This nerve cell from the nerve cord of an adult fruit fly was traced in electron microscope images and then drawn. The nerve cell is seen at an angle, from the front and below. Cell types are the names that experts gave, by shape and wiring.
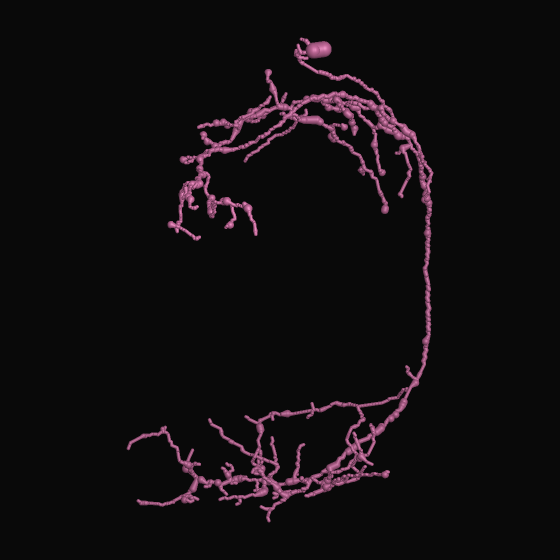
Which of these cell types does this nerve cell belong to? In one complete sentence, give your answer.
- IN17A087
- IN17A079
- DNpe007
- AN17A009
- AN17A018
The type of this nerve cell is the cell type IN17A079.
